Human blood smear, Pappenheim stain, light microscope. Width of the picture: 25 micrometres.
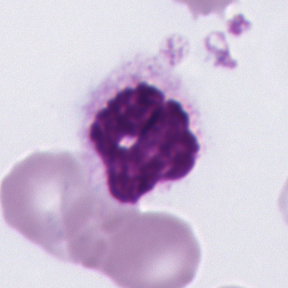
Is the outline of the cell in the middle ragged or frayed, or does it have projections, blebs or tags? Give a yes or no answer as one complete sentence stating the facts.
Yes, it is a rough outline that this cell has.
